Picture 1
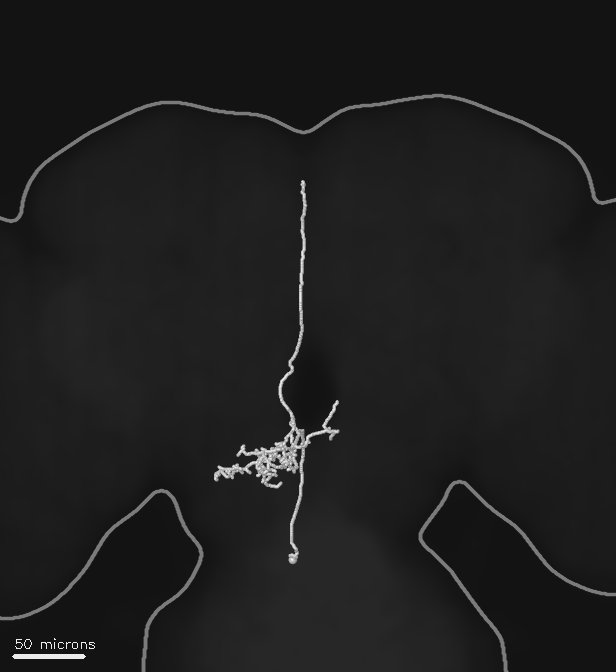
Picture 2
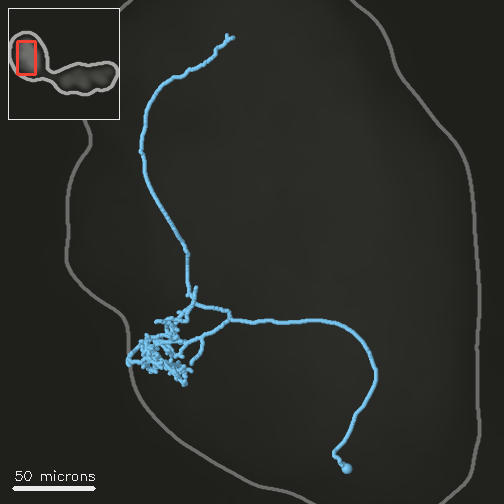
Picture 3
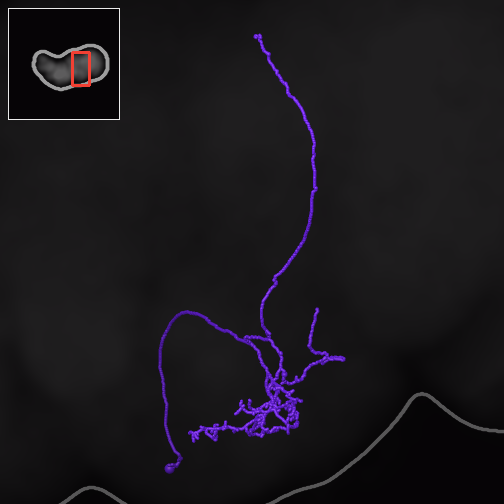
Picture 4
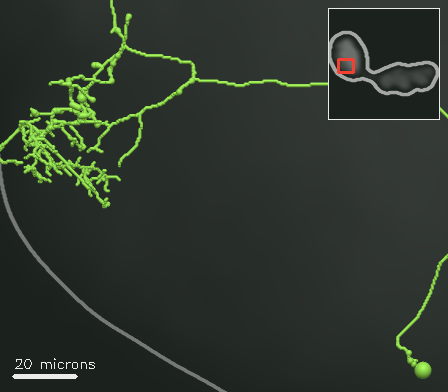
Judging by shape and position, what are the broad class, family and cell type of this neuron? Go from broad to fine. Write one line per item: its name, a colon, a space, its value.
broad class: central-brain intrinsic neuron
family: hemilineage LB5
cell type: PRW005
